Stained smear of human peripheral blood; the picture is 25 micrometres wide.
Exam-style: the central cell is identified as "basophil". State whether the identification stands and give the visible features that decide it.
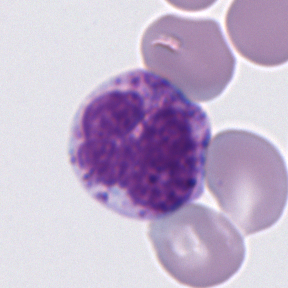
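Dark purple granules are scattered through the cytoplasm, some lying over the nucleus. The name basophil fits, and segmented neutrophil does not.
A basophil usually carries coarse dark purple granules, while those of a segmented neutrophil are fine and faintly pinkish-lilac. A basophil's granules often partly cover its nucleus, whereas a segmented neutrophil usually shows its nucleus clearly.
A deep cleft runs down from the top of the nucleus, giving it a lobed look.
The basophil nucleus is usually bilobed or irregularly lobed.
The lobed look matches this, though lobes alone could also suit a segmented neutrophil. The chromatin is dark purple and coarsely clumped, and the nucleus fills most of the cell within a modest rim of pale lilac cytoplasm. The roughly round, smooth cell is about 13 micrometres across.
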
